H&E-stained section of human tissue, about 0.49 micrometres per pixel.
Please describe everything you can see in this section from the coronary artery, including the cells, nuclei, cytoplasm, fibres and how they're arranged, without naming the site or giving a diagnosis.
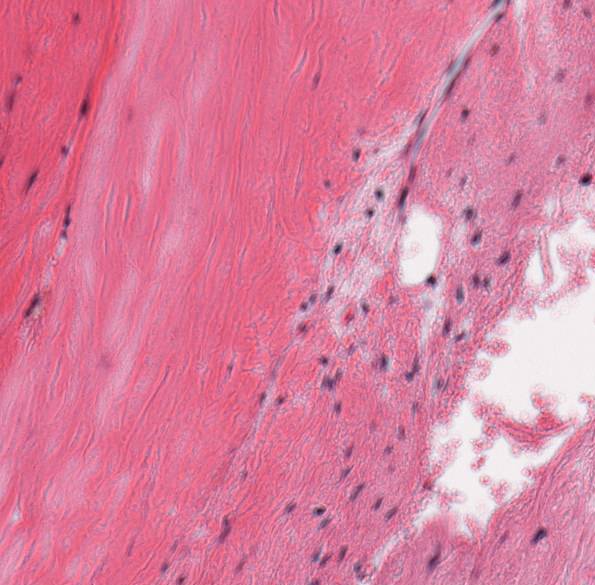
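Dense, deeply pink fibrous tissue, left and centre; sparse thin elongated dark nuclei along fibres. Looser, paler pink tissue, right; small dark oval nuclei, more numerous than in dense part. Empty spaces: ragged, frilly pink margins.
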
